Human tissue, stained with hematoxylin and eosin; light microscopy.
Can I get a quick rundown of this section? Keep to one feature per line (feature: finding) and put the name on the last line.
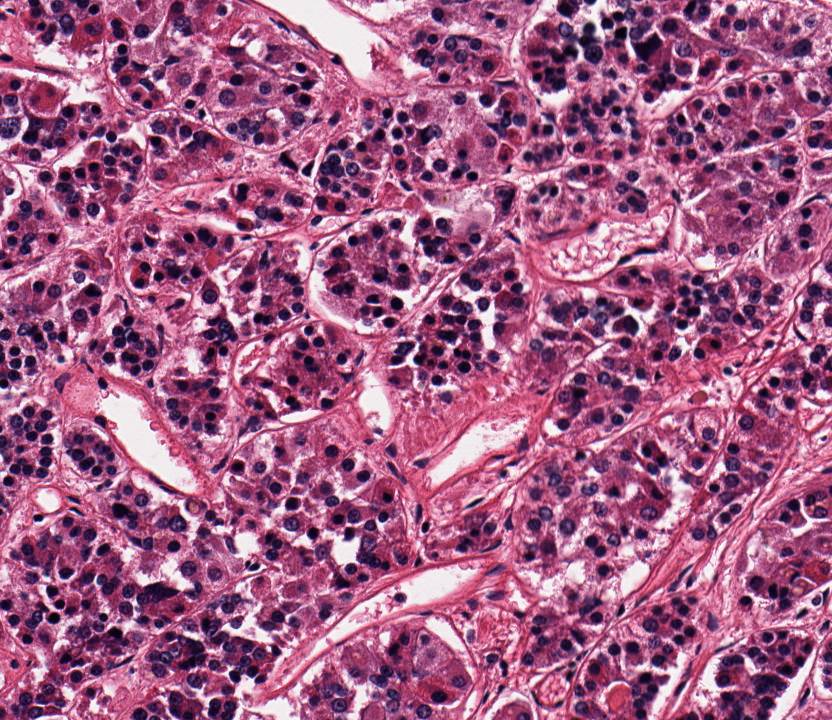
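Arrangement: rounded nests of cells across the whole field
Partitions: thin strands of connective tissue between nests
Cell types: mixed; cytoplasm bright red-pink in some, purplish or pale in others
Nuclei: mostly round and darkly stained
Nest centres: no glandular lumen
Name: pituitary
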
